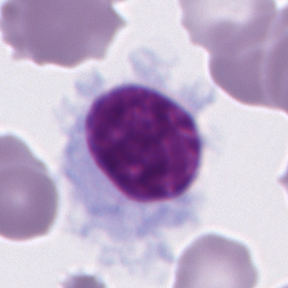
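Hairy cell, the nucleated cell at the centre of this stained peripheral blood smear. See how its edge is ragged, with fine hair-like projections all round. The chromatin is dark purple with a finely mottled texture. Pale blue-grey cytoplasm forms a wide rim, broadest below the nucleus.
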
